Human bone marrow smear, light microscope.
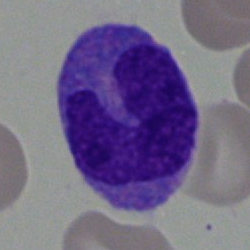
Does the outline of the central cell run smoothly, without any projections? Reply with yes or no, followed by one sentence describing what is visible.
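Yes. The cell outline is smooth and oval.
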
